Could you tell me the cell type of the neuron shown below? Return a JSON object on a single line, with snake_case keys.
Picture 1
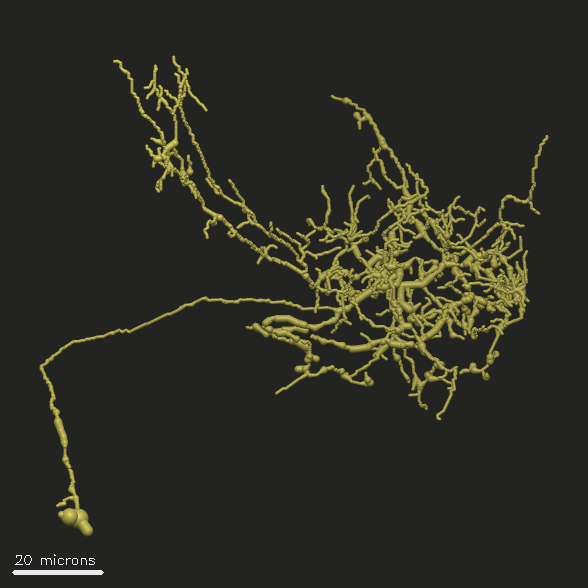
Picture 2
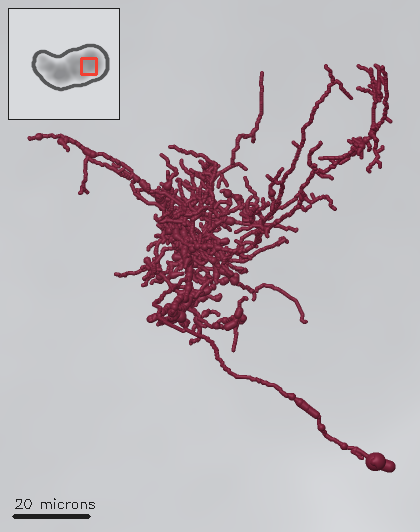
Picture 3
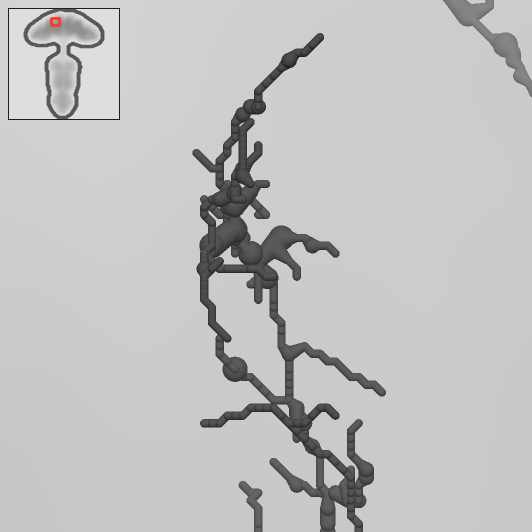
{"cell_type": "WED070"}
